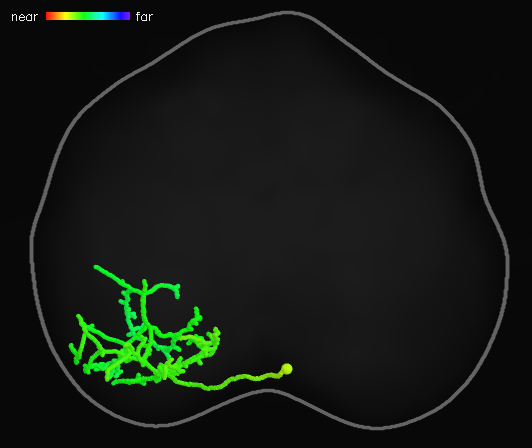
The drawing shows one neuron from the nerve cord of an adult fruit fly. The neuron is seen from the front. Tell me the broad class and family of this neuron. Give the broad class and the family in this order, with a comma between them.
nerve-cord intrinsic neuron, hemilineage 13B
